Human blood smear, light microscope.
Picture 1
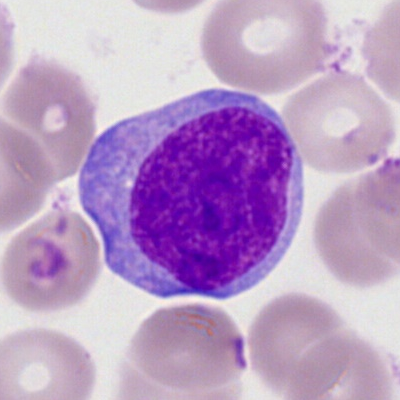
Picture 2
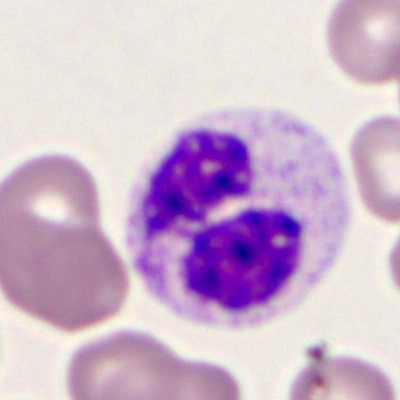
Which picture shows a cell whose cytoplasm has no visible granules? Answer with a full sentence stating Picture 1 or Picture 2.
Within the cytoplasm of the cell in picture 1, no granule is visible.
